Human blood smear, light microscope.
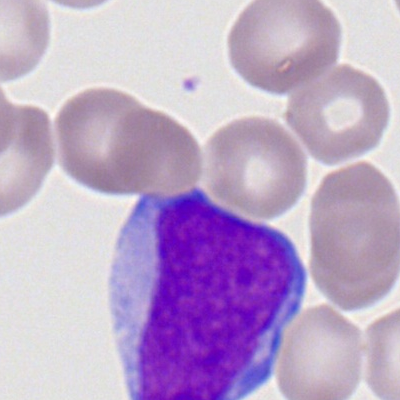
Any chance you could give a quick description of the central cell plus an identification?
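The nucleus of the central cell fills most of the visible cell. The cytoplasm is blue, with no pink tint. It contains neither granules nor vacuoles. This cell is a myeloblast.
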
